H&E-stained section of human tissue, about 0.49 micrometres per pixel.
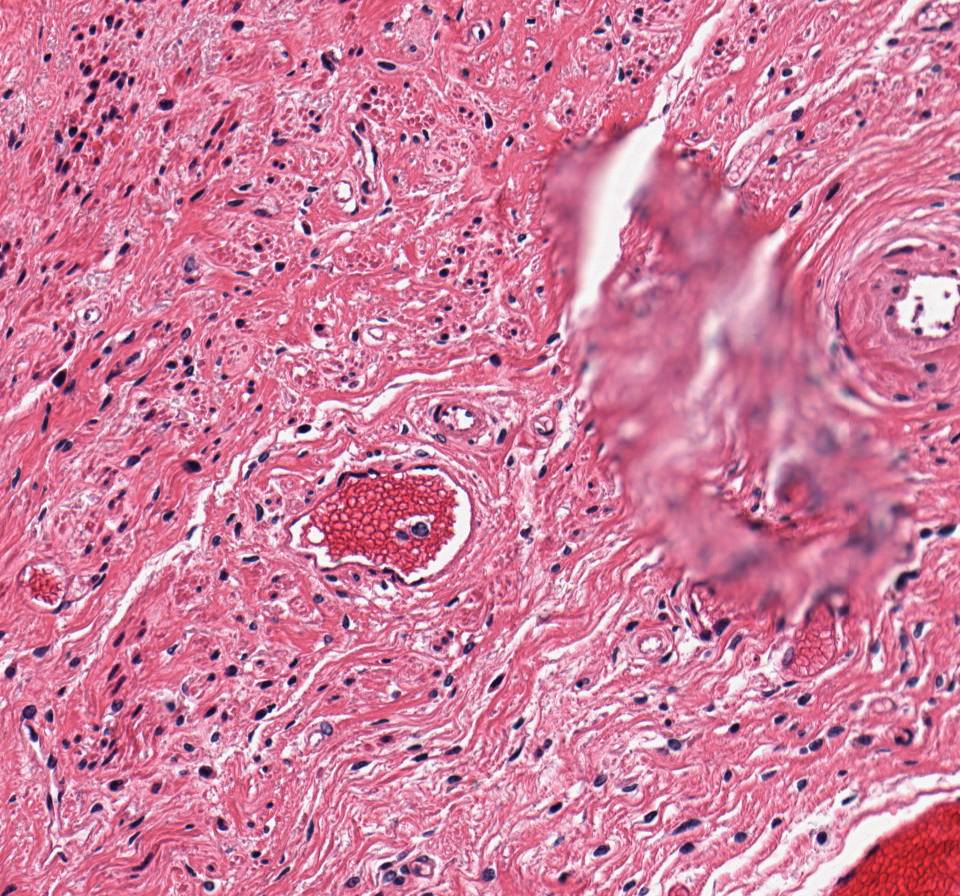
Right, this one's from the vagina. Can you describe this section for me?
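In the stroma, most nuclei are dark and elongated. Just left of centre lies an oval vessel whose lumen is packed with red blood cells. At the upper right edge, a vessel with a thick, concentrically layered wall encloses a small, empty lumen. Part of another vessel, filled with red blood cells, occupies the bottom right corner.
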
